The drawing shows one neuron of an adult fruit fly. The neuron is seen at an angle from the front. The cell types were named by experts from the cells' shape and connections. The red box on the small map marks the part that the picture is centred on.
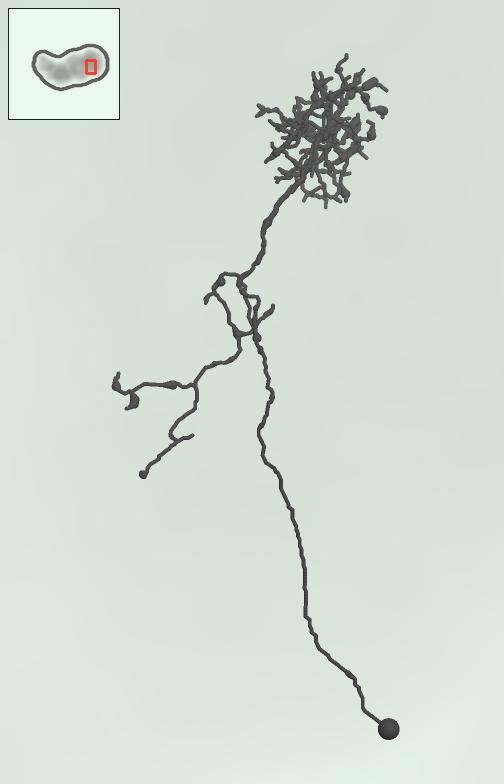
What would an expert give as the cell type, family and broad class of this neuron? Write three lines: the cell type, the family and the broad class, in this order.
Li21
Li
optic-lobe intrinsic neuron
